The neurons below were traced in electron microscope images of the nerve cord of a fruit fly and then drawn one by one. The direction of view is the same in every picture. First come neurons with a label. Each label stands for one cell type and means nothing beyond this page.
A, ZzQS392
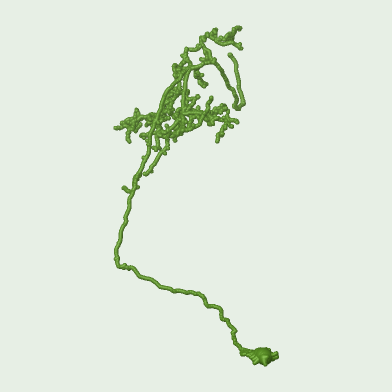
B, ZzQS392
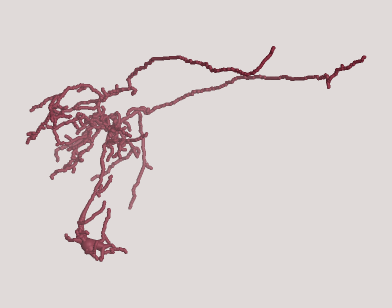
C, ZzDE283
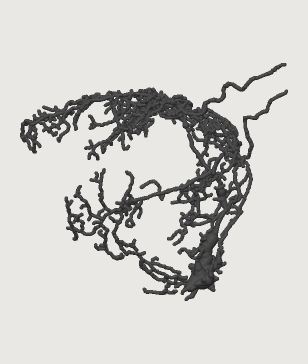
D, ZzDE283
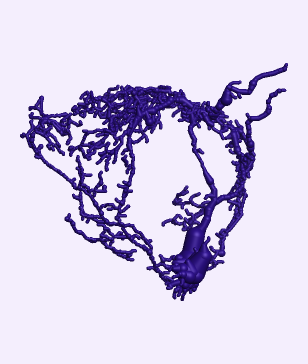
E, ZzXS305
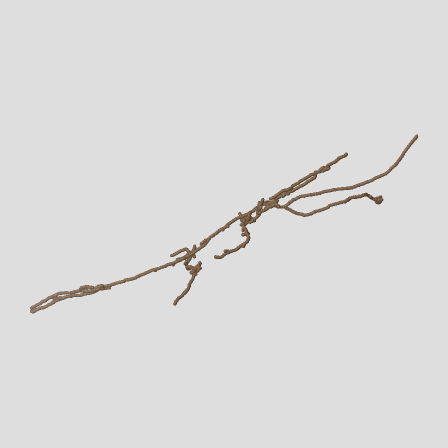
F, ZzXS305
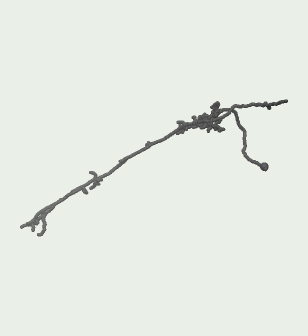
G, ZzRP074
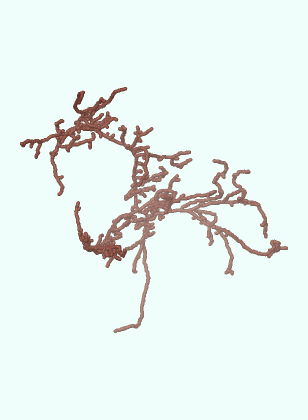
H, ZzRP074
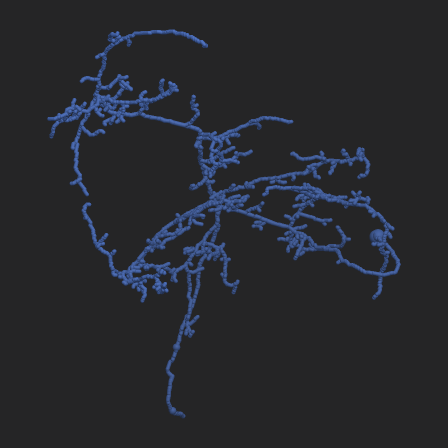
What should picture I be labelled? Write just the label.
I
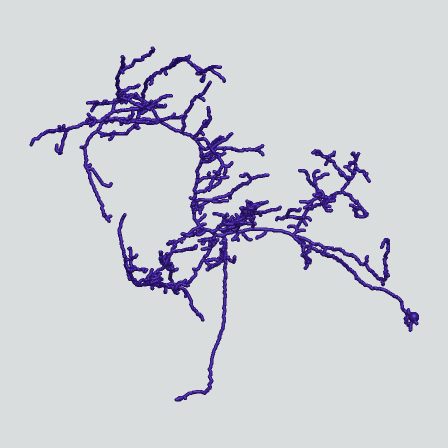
ZzRP074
